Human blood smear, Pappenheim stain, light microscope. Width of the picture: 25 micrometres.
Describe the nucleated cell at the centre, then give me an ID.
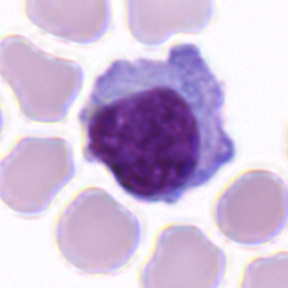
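Along the top and right side especially, short, fine projections poke out from the cytoplasmic border. The cytoplasm is widest above and to the right of the nucleus, which lies off-centre toward the lower left. That nucleus is round in outline and about 10 micrometres across, with dark purple, coarsely clumped chromatin. It's a plasma cell.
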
